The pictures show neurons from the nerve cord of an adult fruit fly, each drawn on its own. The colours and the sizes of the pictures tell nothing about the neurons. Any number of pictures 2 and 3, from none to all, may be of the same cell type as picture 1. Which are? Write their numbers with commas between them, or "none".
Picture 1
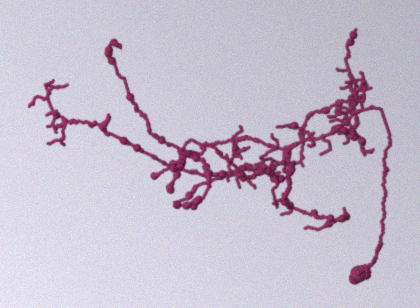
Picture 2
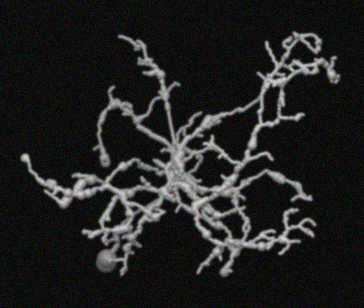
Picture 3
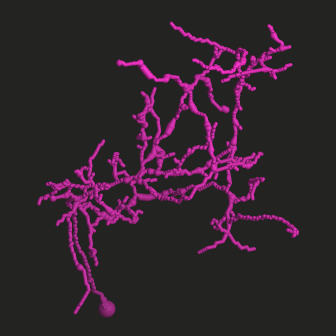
3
